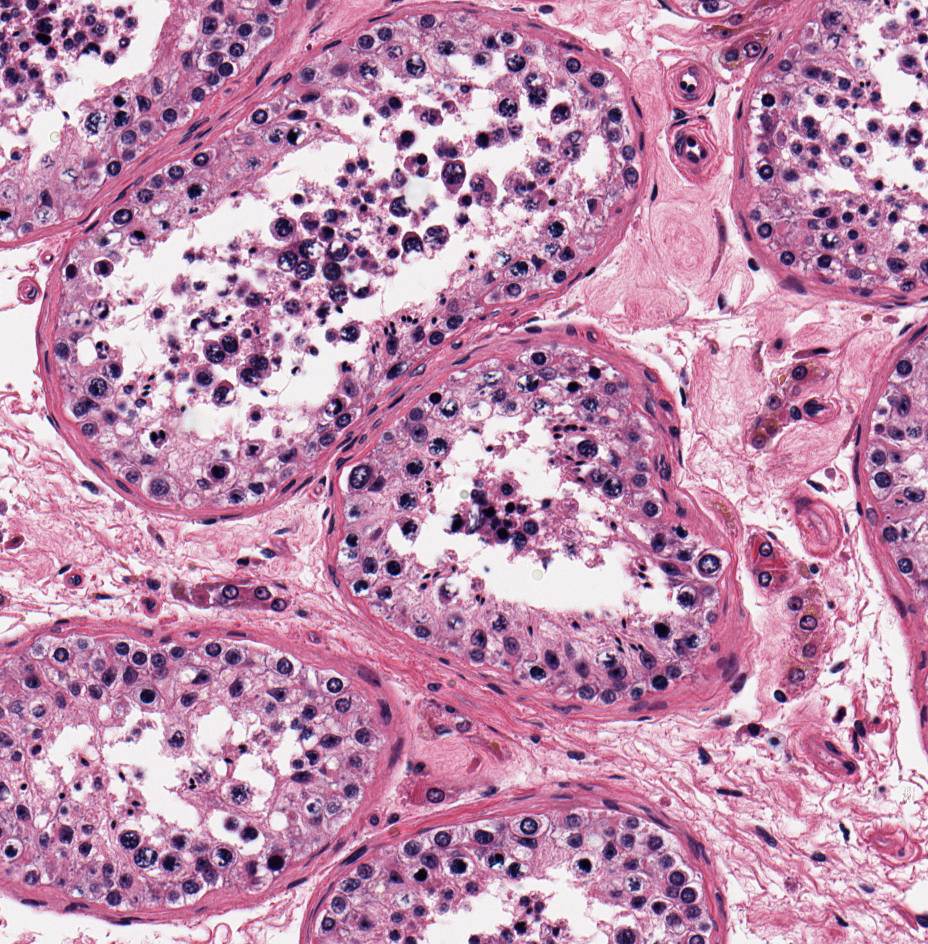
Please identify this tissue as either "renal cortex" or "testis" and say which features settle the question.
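This tissue is testis. Its tubules are lined by several layers of cells with round nuclei, many with coarse, clumped dark chromatin. To the right of the central tubule, small clusters of polygonal cells with abundant pink cytoplasm lie in the interstitium. Near the top centre, small thick-walled vessels with concentric pink walls sit in the same interstitium, whose stroma is loose, pale pink and wispy.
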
